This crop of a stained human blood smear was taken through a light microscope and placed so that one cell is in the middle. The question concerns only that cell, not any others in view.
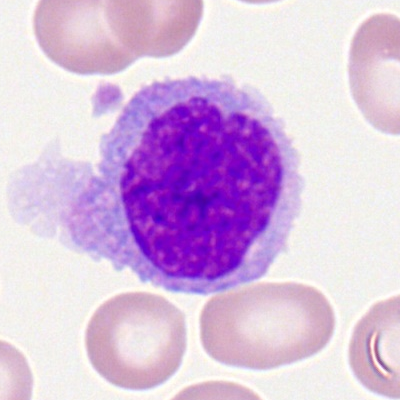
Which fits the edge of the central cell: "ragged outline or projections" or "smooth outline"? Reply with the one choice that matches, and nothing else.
Ragged outline or projections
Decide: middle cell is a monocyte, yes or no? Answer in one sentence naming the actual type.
Yes, the cell found in the middle is a monocyte.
